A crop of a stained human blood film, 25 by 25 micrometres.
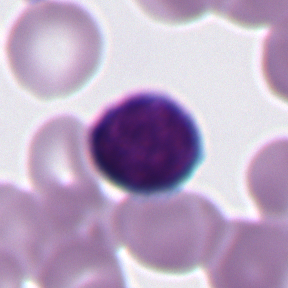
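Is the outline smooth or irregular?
Round and smooth, I'd say.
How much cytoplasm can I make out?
At most a very thin rim around the nucleus.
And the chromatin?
Dark purple and dense, with a coarse, clumped texture.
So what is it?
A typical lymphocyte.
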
